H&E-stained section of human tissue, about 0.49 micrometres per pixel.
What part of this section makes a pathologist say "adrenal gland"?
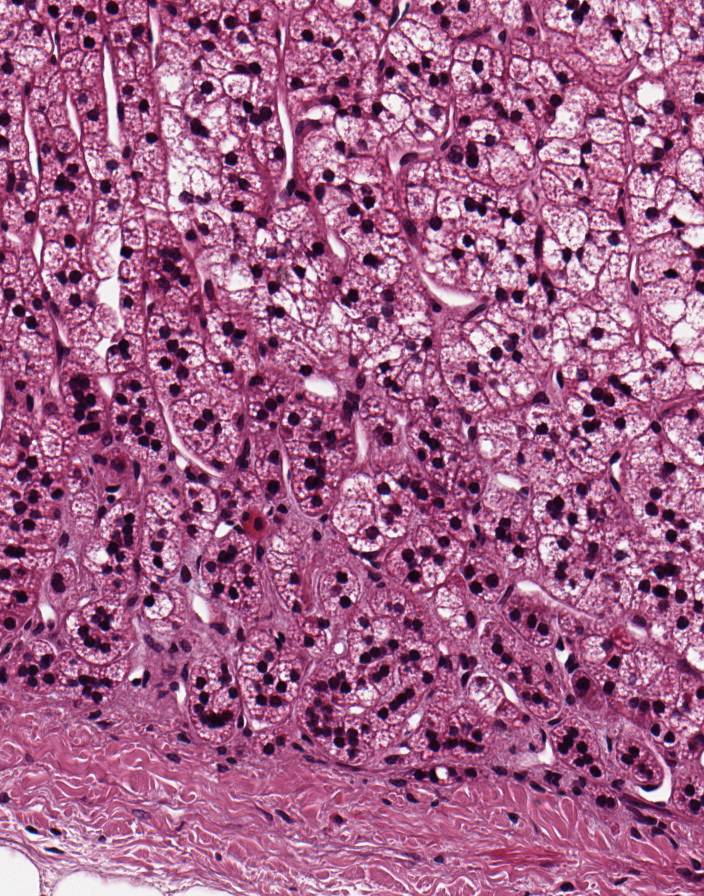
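This section is of the adrenal gland. In the upper field, cells form long cords running roughly vertically, at right angles to the fibrous band. Their cytoplasm is pale, finely vacuolated and foamy.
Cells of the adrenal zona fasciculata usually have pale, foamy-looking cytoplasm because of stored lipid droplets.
This matches the foamy cells seen here. Cells in clusters near the fibrous band are smaller and more crowded than those above, so their nuclei look more packed. Nuclei are small, round and dark, mostly one to each cell.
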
